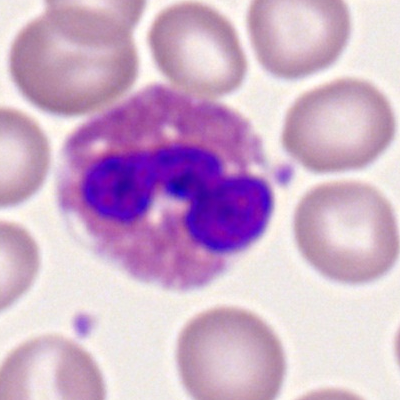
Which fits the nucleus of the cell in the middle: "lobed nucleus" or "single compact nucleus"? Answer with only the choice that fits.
Lobed nucleus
